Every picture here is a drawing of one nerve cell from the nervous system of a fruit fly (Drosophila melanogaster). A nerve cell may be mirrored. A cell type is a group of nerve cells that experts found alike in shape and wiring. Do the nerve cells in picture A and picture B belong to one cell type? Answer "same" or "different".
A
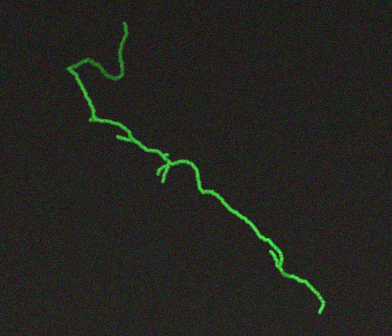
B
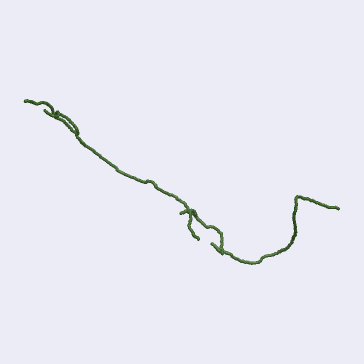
same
